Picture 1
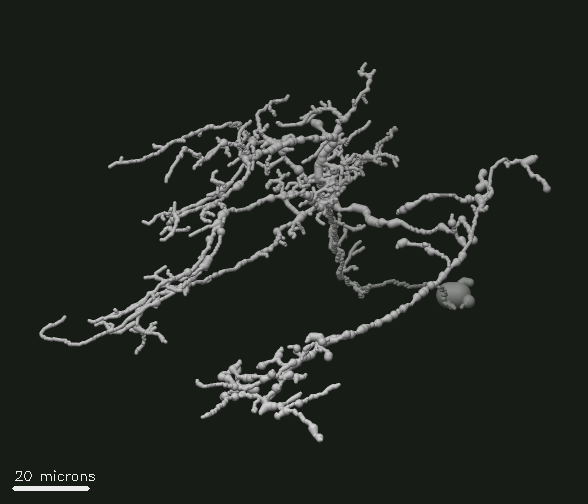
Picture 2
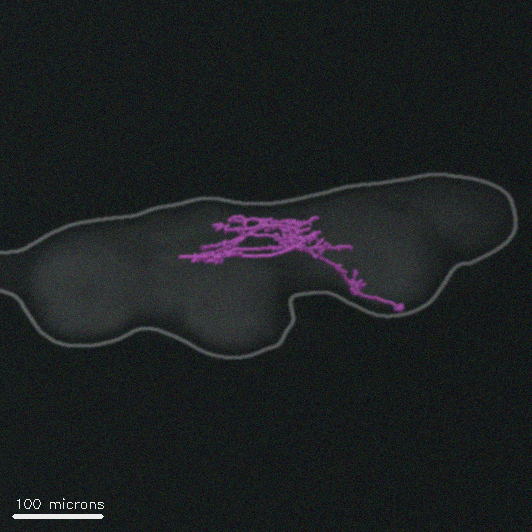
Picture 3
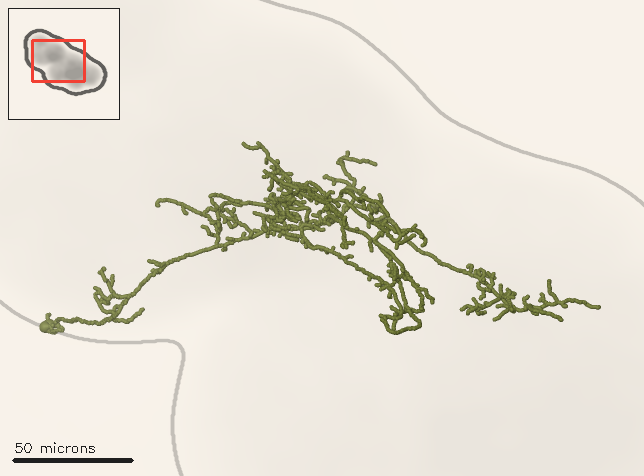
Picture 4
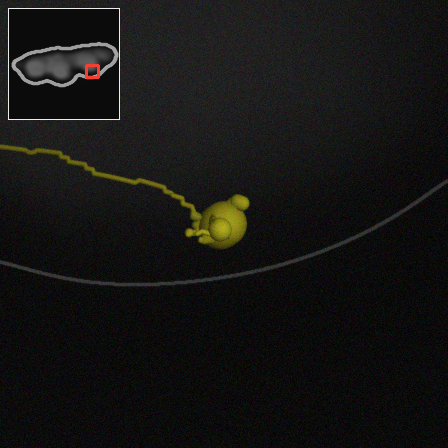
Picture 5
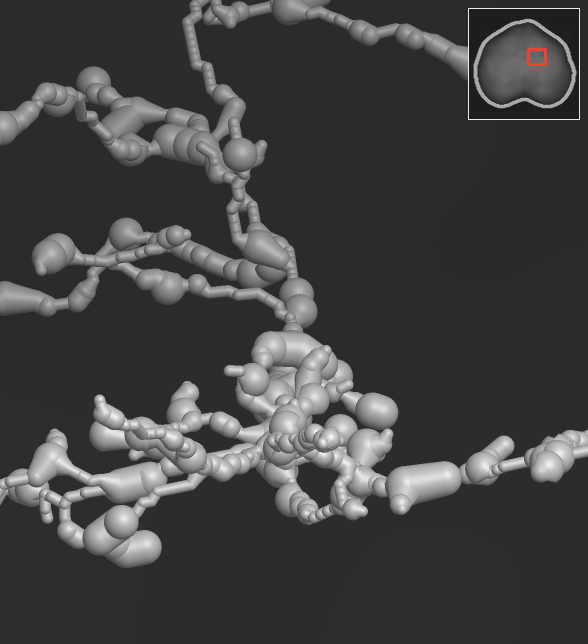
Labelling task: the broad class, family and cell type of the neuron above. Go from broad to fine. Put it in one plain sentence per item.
A nerve-cord intrinsic neuron of hemilineage 07B, type IN07B032.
